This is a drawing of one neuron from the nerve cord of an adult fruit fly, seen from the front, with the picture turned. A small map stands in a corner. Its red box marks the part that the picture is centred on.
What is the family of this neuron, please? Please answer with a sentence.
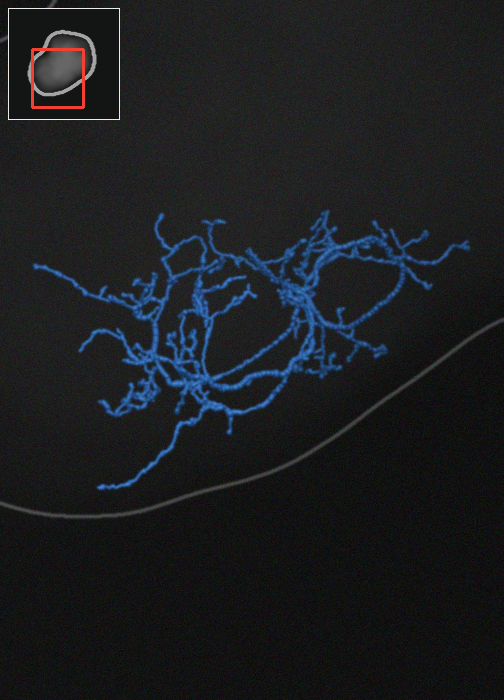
The family is hemilineage LB12.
